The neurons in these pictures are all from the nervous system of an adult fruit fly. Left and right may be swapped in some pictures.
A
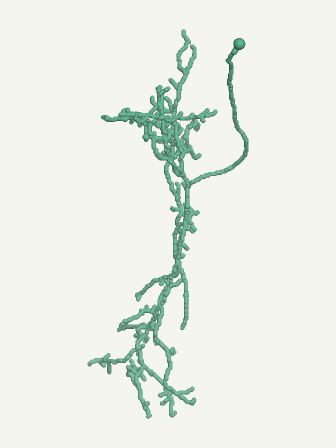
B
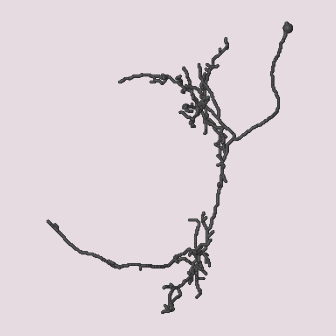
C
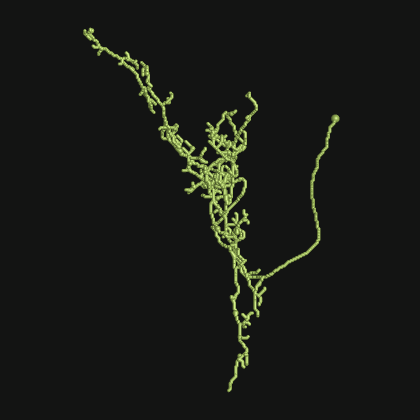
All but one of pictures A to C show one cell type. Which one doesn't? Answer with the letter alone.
C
